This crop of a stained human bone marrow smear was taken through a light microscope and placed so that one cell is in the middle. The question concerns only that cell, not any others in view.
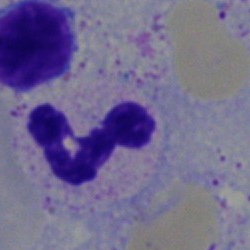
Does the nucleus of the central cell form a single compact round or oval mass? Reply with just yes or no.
No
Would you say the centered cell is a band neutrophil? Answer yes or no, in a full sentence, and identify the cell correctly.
No, that is not a band neutrophil; the middle cell is a segmented neutrophil.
